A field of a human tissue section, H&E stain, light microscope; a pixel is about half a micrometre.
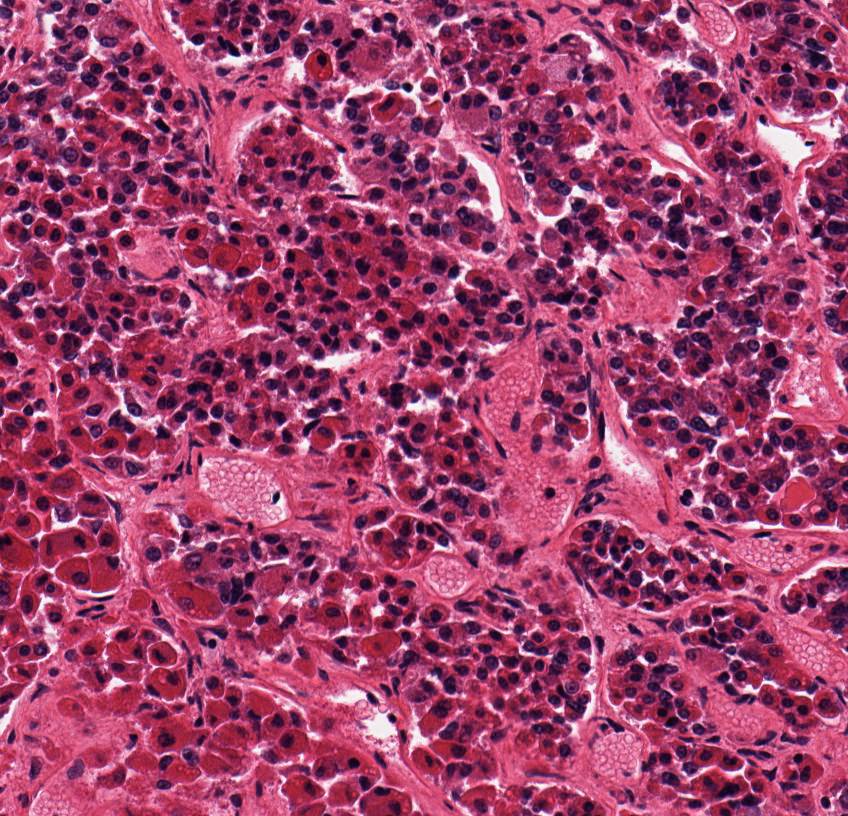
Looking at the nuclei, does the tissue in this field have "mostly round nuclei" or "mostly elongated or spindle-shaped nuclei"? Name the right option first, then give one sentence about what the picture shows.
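Mostly round nuclei. The nuclei of the epithelial cells are round, dark and fairly uniform in size.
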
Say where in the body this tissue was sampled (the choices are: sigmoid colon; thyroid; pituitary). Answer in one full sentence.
The sample on this slide was obtained from the pituitary.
